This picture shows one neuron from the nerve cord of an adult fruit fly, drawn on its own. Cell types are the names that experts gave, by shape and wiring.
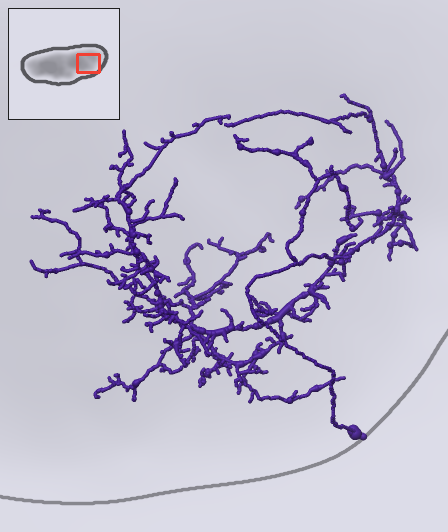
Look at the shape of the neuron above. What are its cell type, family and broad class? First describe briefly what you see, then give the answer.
In this view it is about as wide as it is tall. The cell type is IN16B082. Its family is hemilineage 16B. Its broad class is nerve-cord intrinsic neuron.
